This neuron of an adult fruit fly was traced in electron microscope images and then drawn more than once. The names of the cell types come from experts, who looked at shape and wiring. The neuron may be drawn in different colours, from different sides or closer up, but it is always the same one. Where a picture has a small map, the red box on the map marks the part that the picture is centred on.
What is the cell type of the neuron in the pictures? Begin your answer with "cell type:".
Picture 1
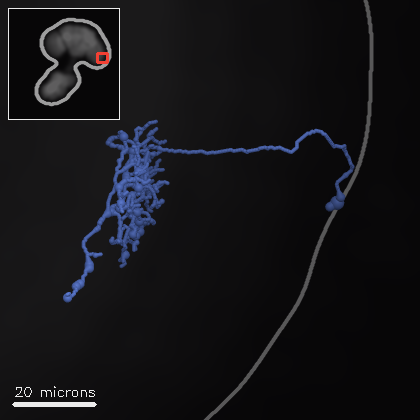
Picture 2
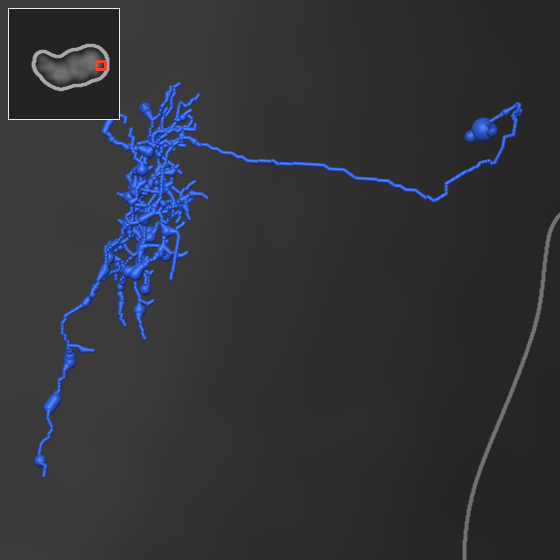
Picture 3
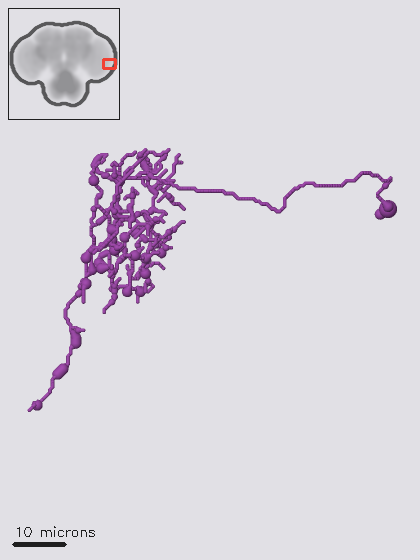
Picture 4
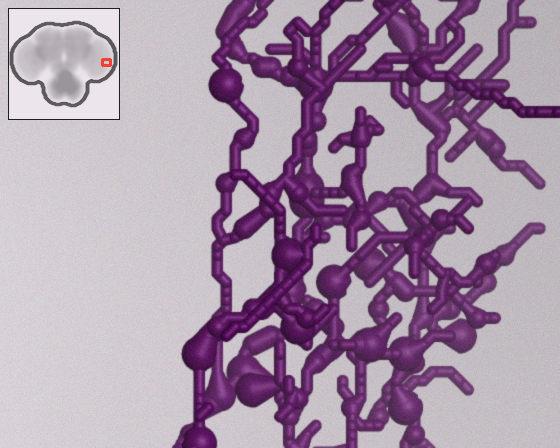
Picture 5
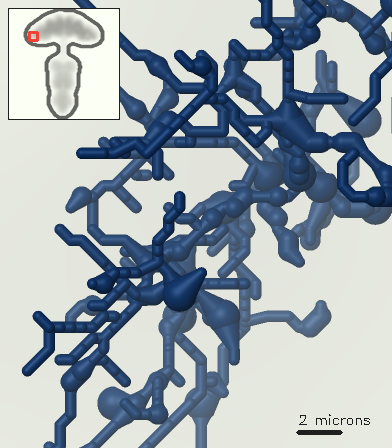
cell type: Cm6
